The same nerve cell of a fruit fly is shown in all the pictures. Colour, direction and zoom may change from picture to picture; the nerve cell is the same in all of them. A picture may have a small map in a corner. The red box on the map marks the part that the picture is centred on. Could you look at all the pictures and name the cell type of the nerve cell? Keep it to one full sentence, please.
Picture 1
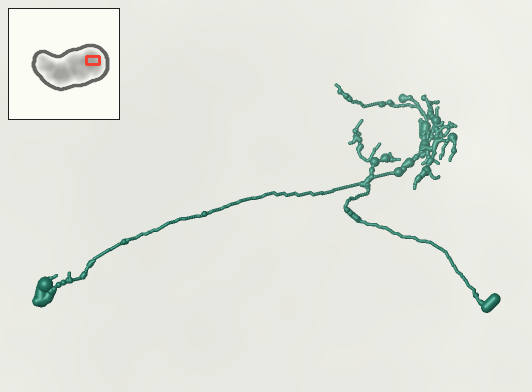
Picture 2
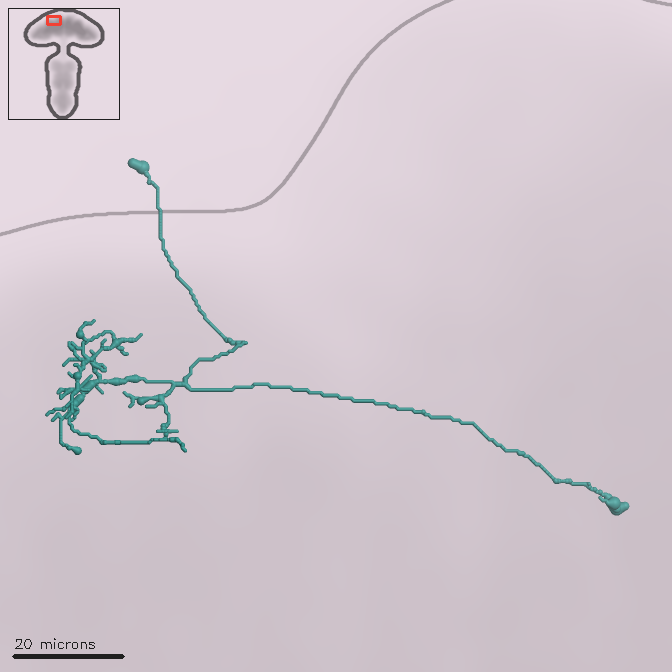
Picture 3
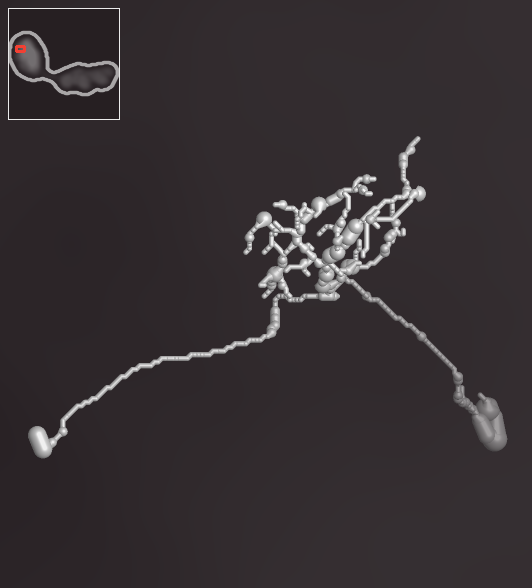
The type assigned to this nerve cell is TuBu04.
